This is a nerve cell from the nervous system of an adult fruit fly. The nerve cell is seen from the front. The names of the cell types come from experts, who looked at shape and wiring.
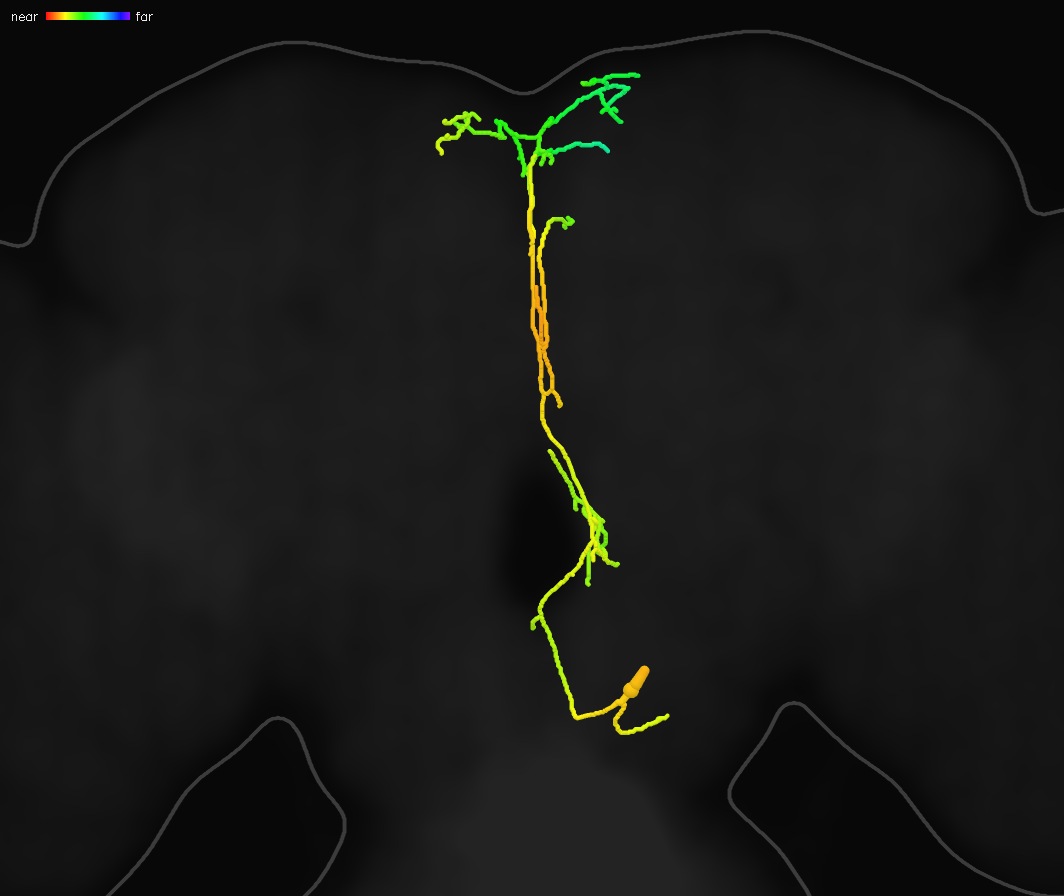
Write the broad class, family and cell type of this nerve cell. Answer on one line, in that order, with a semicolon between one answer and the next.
central-brain intrinsic neuron; hemilineage TRdm; SMP741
